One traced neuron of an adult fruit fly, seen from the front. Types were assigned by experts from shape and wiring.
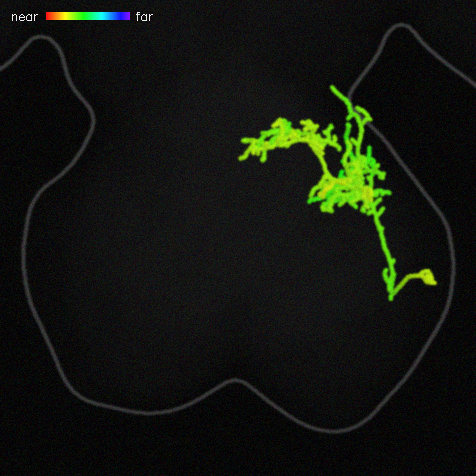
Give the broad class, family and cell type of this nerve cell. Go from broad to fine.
nerve-cord intrinsic neuron; hemilineage 16B; IN16B062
